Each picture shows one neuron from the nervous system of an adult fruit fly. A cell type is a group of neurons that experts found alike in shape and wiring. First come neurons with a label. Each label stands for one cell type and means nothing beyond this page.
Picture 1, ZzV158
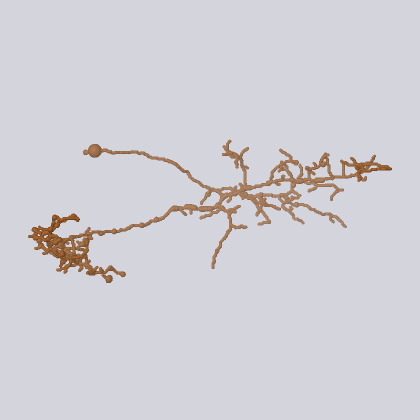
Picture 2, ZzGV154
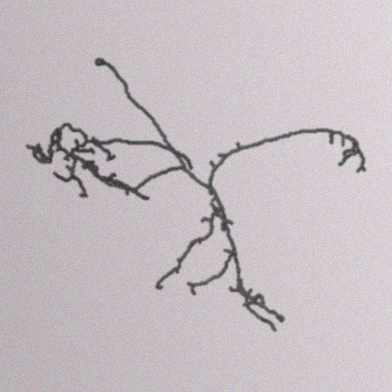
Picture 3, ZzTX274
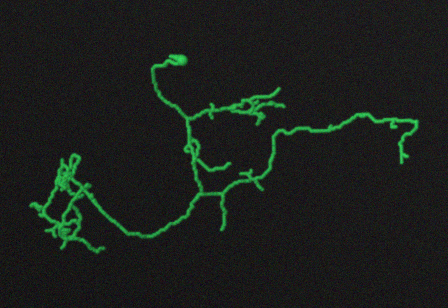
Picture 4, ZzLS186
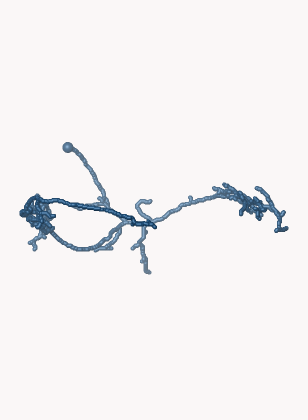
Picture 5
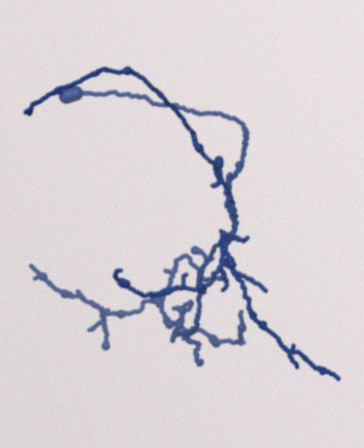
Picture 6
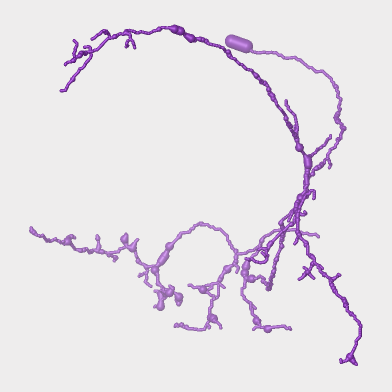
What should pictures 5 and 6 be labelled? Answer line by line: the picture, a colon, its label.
5: ZzTX274
6: ZzTX274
